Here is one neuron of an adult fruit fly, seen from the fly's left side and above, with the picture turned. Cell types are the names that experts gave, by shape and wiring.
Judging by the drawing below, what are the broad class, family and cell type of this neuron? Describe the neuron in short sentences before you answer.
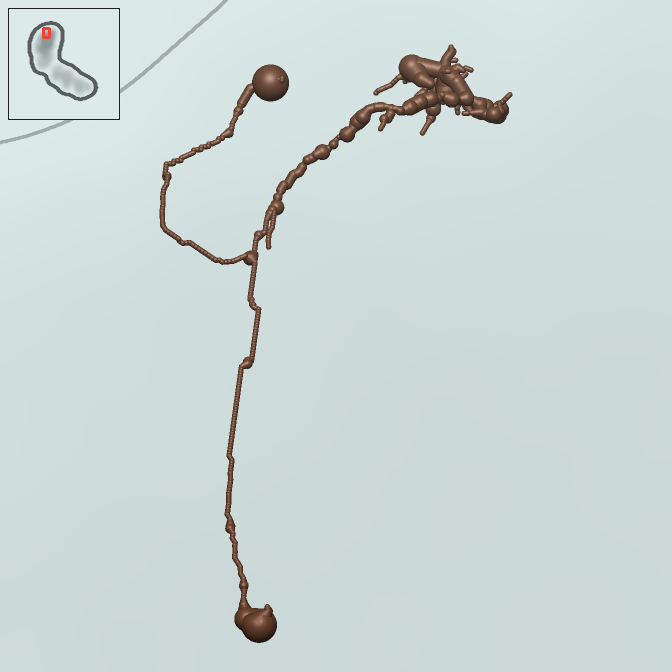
The cell body can be seen at the top of the picture. As drawn here it is taller than it is wide. It is a central-brain intrinsic neuron. Its family is hemilineage AOTUv3_dorsal. The cell type is TuBu08.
